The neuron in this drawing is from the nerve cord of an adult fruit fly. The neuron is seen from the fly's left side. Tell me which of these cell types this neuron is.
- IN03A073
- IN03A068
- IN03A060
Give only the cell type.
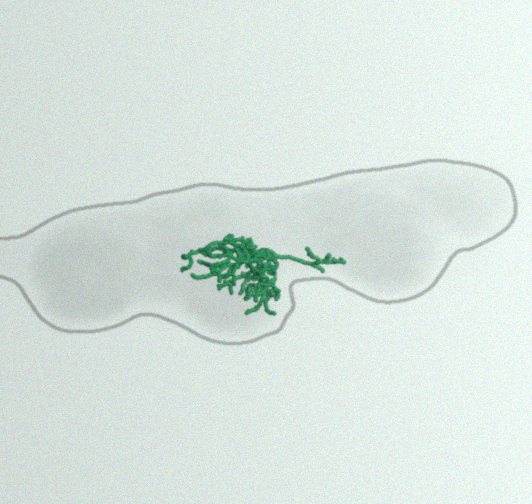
IN03A060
